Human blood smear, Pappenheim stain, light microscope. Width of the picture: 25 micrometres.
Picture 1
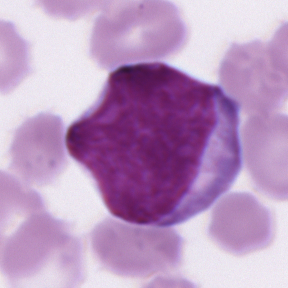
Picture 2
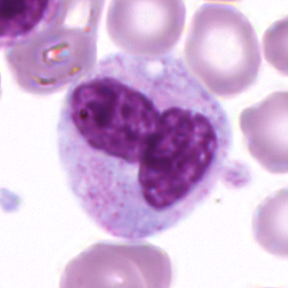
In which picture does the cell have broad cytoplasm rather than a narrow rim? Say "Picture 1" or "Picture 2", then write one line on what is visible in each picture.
Picture 2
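What picture 1 shows: The cytoplasm forms a narrow crescent that is widest on the right side of the cell.
What picture 2 shows: The cytoplasm is abundant and pale grey-blue.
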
